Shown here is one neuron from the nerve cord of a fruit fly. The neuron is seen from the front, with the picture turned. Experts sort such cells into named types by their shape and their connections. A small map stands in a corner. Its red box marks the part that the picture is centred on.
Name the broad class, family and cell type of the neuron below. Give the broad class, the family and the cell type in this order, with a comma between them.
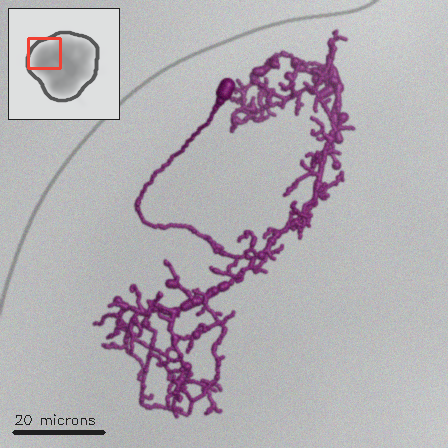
nerve-cord intrinsic neuron, hemilineage 08A, IN08A049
